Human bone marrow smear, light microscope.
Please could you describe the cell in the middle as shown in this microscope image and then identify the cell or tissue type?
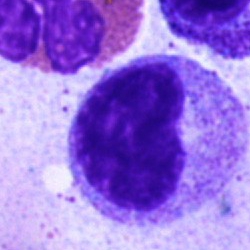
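The cell has a smooth outline that is round to oval. Its nucleus is indented on the right side, which gives it a kidney shape. The nucleus lies toward the left of the cell, so most of the cytoplasm is on the right. The cytoplasm is pale bluish-lilac. The cell is a myelocyte.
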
